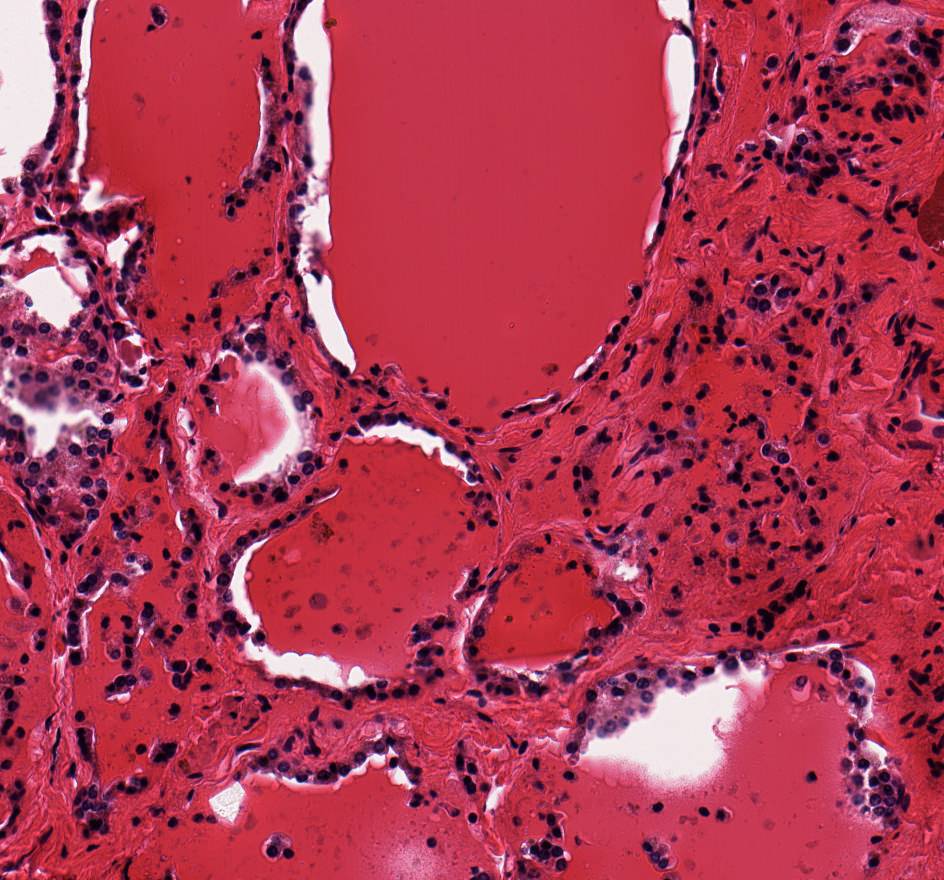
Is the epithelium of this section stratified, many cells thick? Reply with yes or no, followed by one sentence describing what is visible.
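No. The follicles are lined by a single layer of flattened to low cuboidal epithelial cells.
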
